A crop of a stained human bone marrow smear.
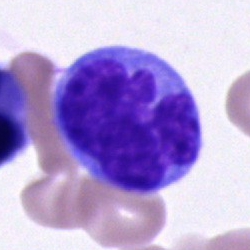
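Monocyte in a stained human bone marrow smear, light microscope. The outline is round with a smooth edge. The nucleus fills most of the cell, leaving a narrow rim of blue cytoplasm in which no granules are visible.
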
